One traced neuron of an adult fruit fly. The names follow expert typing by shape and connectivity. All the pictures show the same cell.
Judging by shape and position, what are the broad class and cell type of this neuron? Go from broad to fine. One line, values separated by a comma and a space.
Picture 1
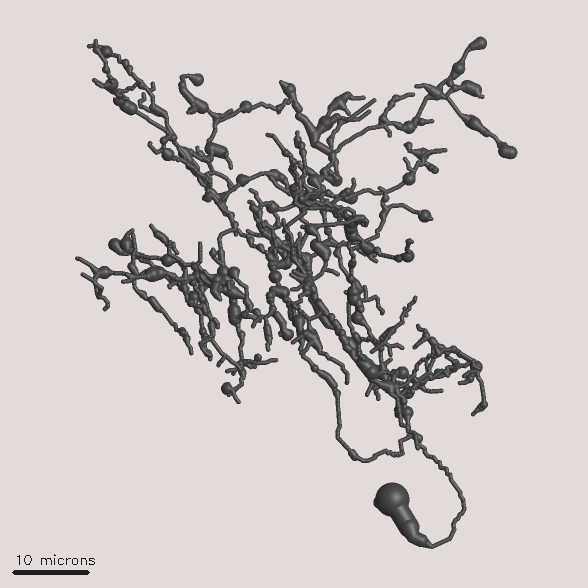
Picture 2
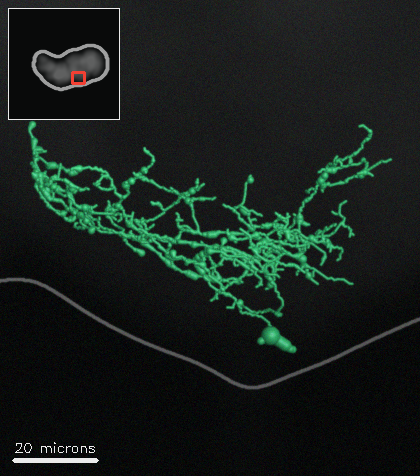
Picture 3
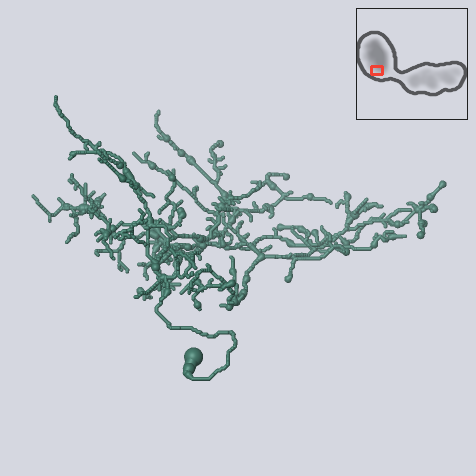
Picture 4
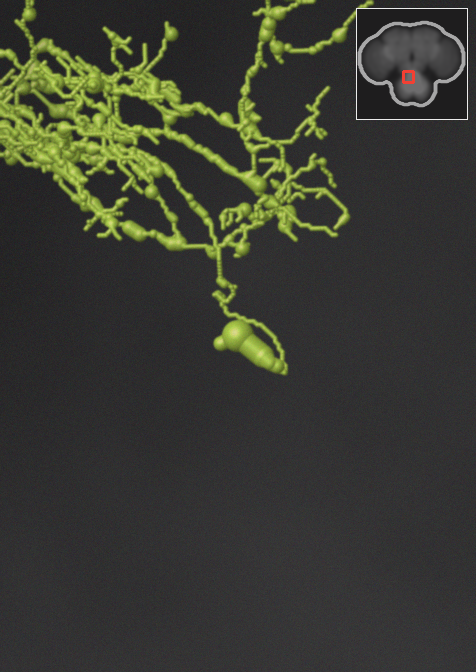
central-brain intrinsic neuron, GNG455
